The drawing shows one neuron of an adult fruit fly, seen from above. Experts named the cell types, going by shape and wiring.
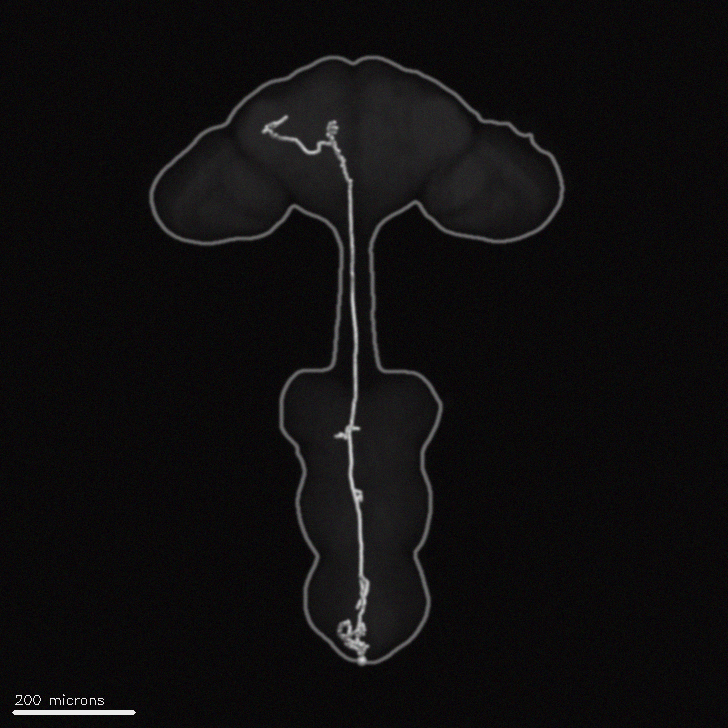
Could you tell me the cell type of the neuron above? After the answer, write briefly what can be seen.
It is of cell type AN09B042. This is an ascending neuron. It runs through the neck, between the brain and the nerve cord. The cell body can be seen at the bottom of the picture. By the scale bar it is about 900 microns tall in this view.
